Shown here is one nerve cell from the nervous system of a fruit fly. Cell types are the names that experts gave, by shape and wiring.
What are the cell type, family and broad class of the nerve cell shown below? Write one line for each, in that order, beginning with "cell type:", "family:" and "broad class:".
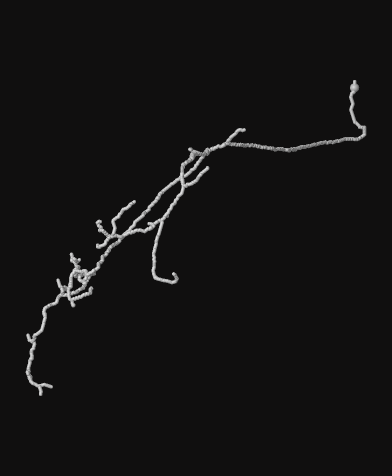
cell type: PS005_b
family: hemilineage SMPad2
broad class: central-brain intrinsic neuron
